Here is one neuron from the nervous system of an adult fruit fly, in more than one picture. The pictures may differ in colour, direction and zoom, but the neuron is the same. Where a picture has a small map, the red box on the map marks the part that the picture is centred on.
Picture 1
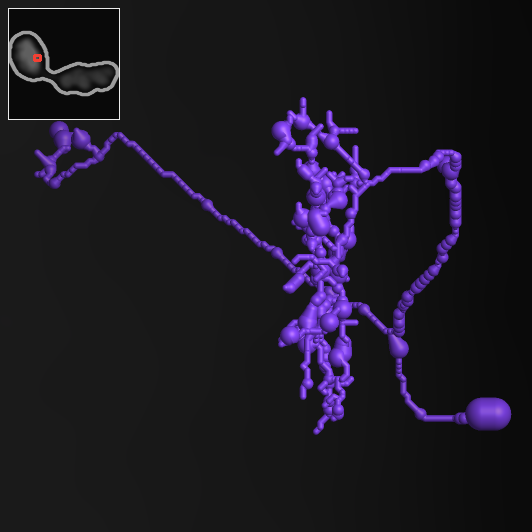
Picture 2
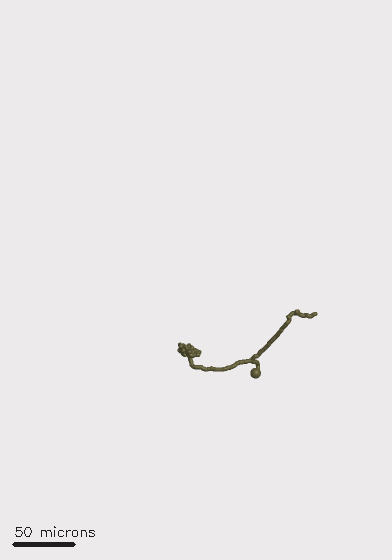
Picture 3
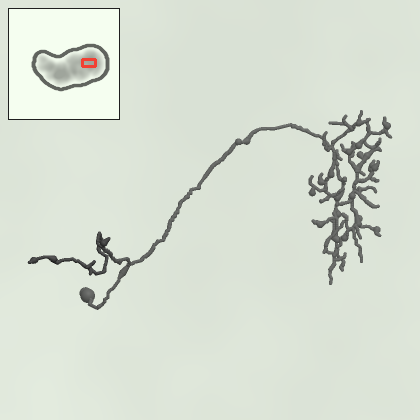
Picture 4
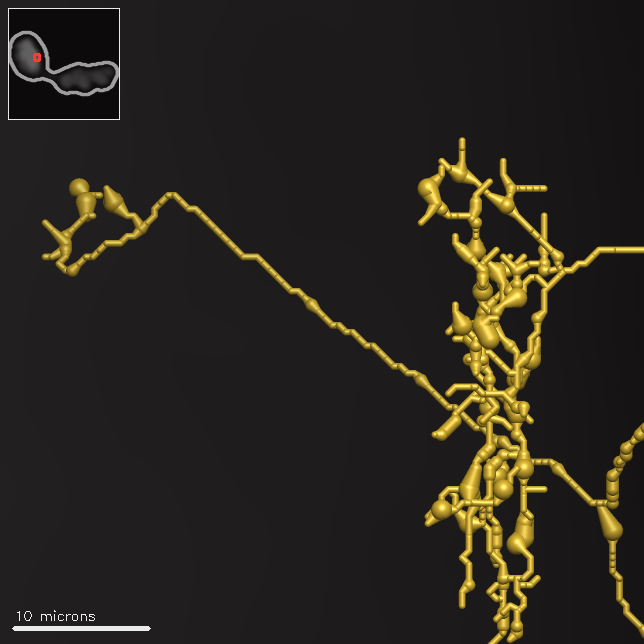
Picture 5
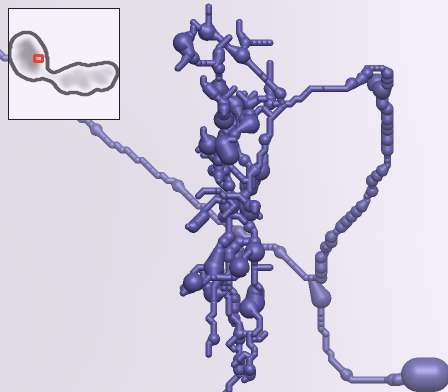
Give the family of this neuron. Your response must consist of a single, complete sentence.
Under family LPC sits this neuron.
